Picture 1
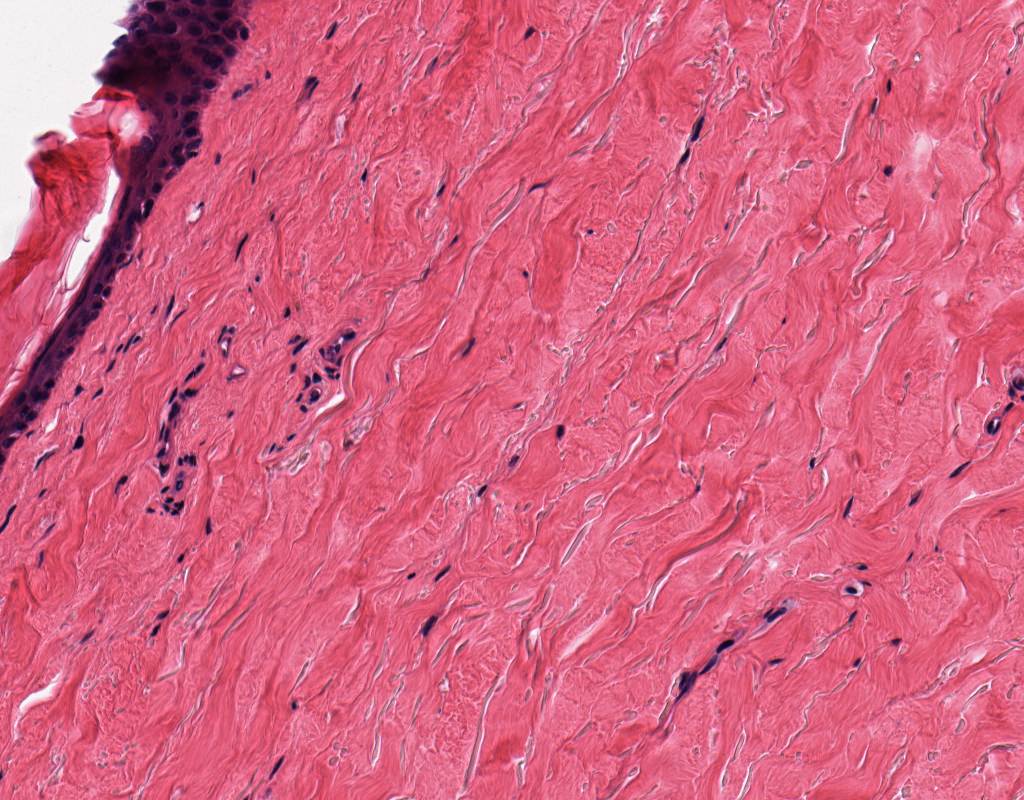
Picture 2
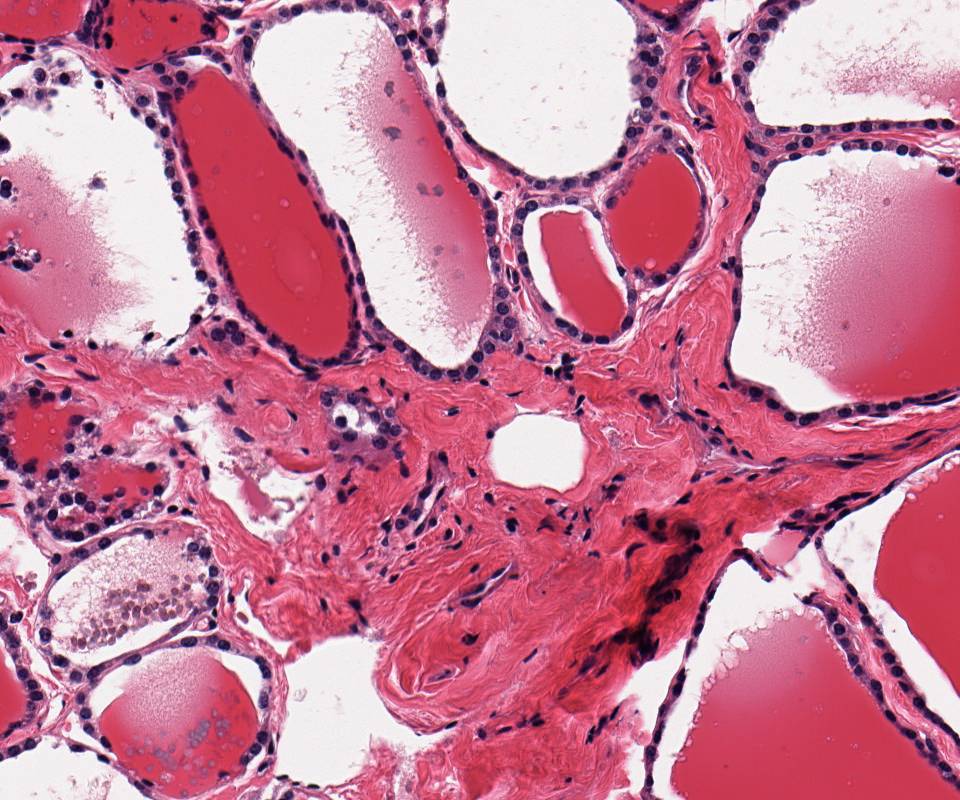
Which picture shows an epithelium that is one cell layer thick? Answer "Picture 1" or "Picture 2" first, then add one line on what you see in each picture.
Picture 2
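Picture 1: The epithelium at the upper left is stratified, with several layers of dark-staining cells.
Picture 2: Each follicle is lined by a single layer of flattened to low cuboidal cells with small dark round nuclei.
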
